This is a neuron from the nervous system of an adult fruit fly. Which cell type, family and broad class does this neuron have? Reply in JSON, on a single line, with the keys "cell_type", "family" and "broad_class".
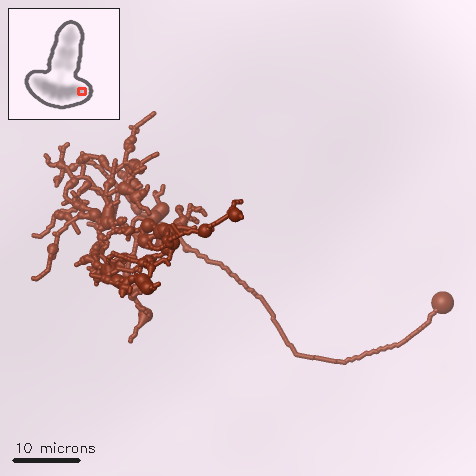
{"cell_type": "Cm7", "family": "Cm", "broad_class": "optic-lobe intrinsic neuron"}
